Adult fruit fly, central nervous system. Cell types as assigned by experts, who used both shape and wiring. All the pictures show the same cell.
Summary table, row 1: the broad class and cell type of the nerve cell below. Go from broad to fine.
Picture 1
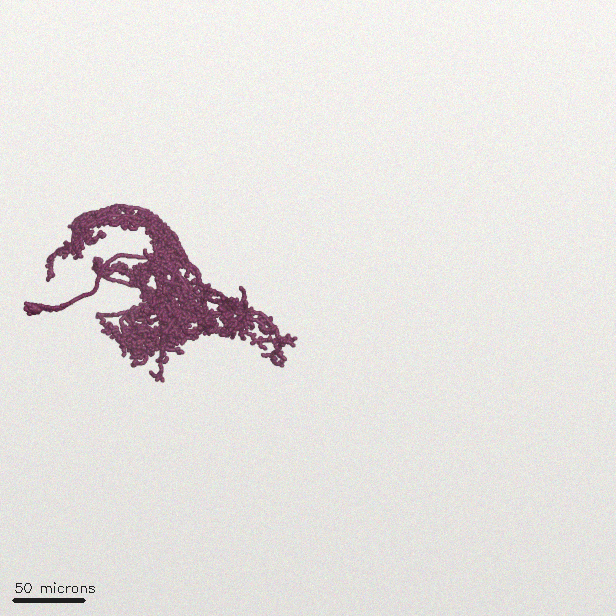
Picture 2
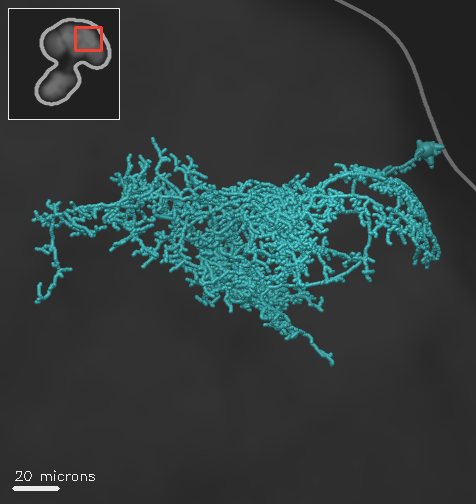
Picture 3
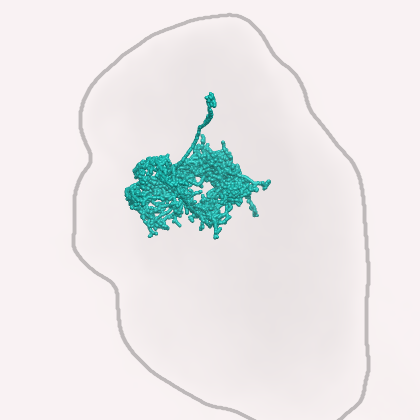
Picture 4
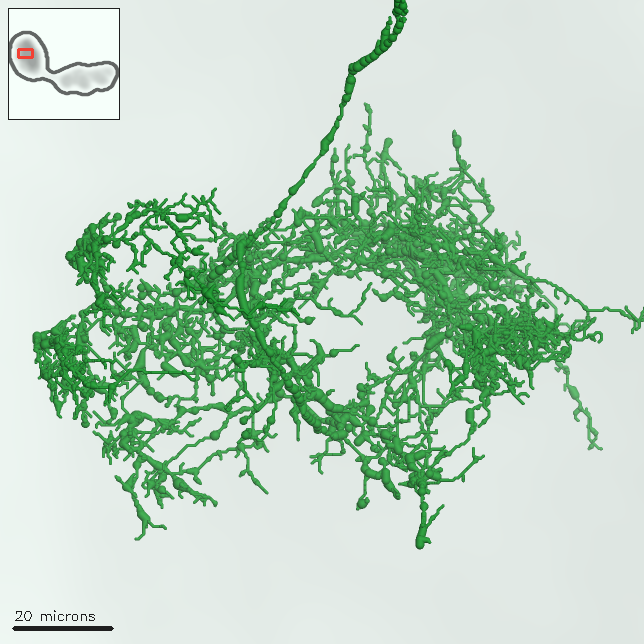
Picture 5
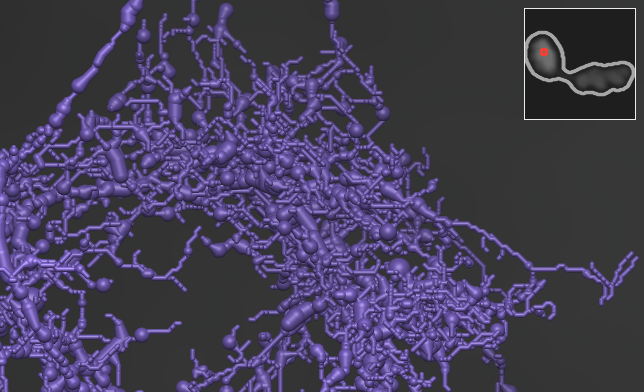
central-brain intrinsic neuron; AVLP077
